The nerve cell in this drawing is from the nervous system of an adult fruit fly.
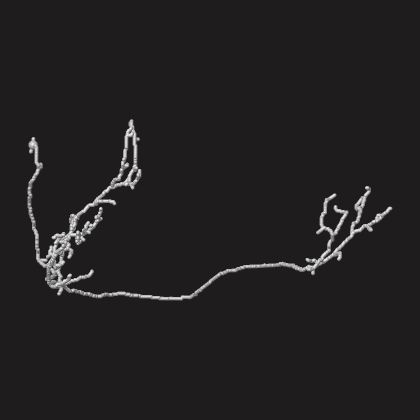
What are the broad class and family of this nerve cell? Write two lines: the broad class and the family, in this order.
central-brain intrinsic neuron
hemilineage PSp1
